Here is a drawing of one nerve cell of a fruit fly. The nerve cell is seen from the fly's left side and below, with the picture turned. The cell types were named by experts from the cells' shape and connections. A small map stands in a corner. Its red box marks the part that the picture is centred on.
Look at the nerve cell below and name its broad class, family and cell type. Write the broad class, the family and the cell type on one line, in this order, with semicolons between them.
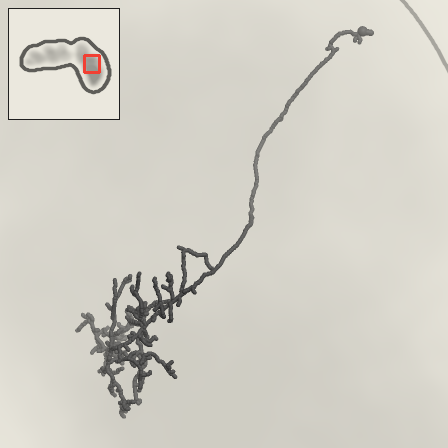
central-brain intrinsic neuron; hemilineage MX3; CB3740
